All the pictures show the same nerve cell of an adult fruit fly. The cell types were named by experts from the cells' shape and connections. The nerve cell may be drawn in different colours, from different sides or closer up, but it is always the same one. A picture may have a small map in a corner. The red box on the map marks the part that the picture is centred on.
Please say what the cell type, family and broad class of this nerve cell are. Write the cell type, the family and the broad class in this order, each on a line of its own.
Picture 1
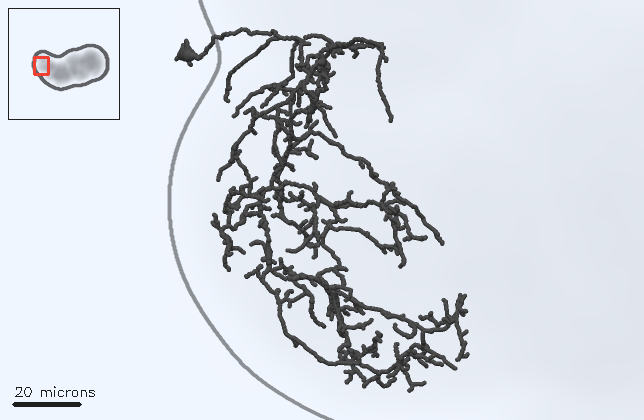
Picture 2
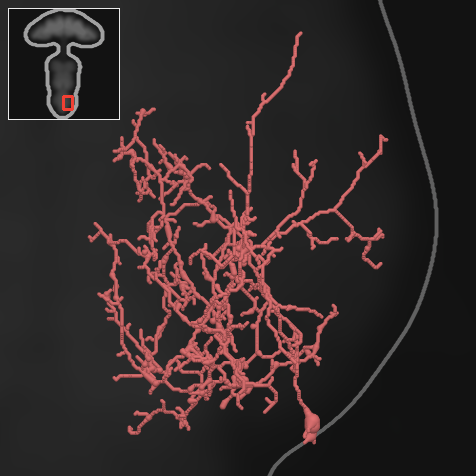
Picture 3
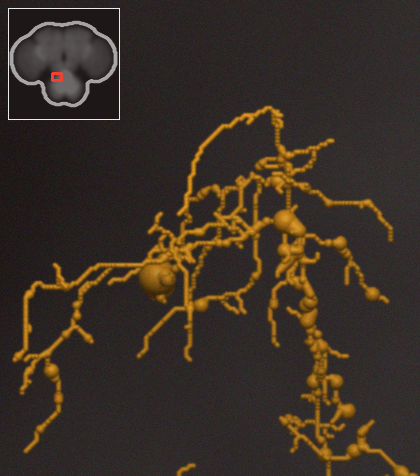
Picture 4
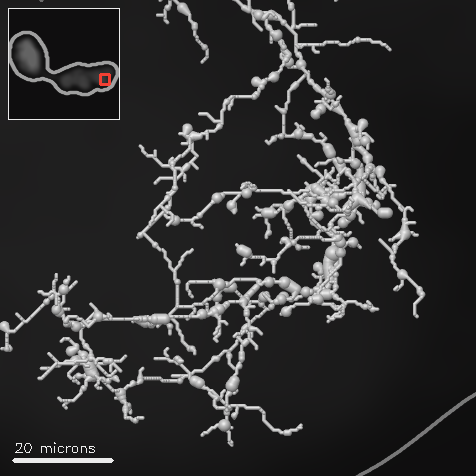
IN19A074
hemilineage 19A
nerve-cord intrinsic neuron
